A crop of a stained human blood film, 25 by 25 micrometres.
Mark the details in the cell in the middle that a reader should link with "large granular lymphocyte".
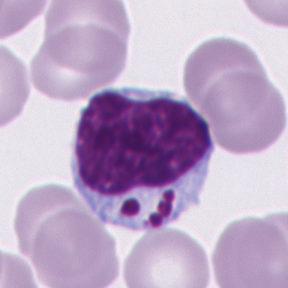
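This large granular lymphocyte is about 13 micrometres across.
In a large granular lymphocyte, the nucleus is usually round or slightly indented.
Here the nucleus is a single unlobed mass, which goes with that, though its broad outline is slightly wavy rather than simply round.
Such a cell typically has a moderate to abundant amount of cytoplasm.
In this one, the nucleus fills about 70% of the cell's area. The chromatin is dense and dark purple, with a coarse, clumped texture. A few round, dark reddish-purple granules lie in the cytoplasm below the nucleus, but most of the cytoplasm has none.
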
